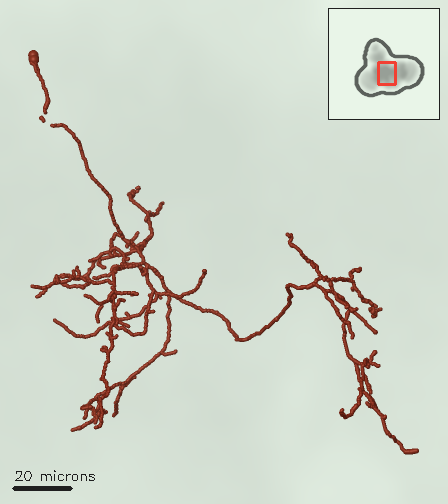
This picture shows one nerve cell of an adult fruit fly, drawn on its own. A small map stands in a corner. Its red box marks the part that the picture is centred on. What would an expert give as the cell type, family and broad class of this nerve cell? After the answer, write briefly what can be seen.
Its cell type is PS260. The family is hemilineage DM6_central1. This is a central-brain intrinsic neuron. Its cell body lies at the upper left of the picture. From top to bottom in the picture it spans about 140 microns. The picture shows dozens of branch ends.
